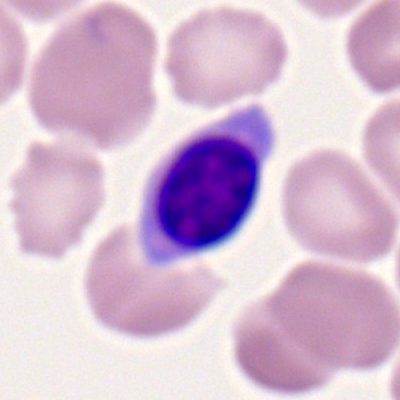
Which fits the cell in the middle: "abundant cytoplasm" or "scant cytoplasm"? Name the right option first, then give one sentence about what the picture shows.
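Scant cytoplasm. The cytoplasm is scant and pale blue.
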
